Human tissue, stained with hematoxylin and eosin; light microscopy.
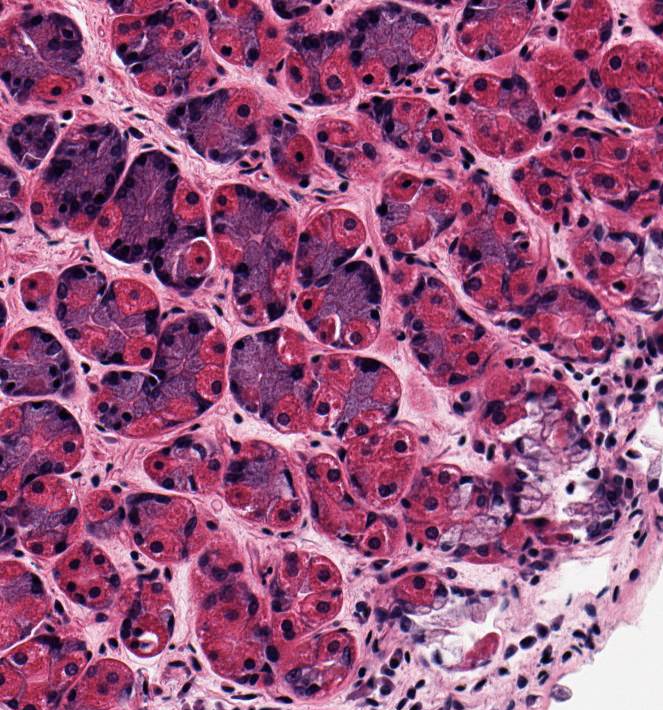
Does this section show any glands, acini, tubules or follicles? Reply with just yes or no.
Yes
